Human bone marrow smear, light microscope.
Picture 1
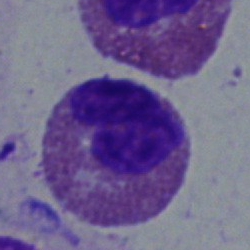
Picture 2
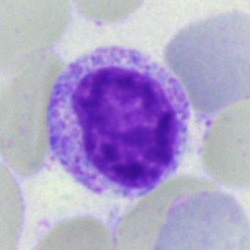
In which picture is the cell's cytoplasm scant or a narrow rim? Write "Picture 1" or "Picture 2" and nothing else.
Picture 2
